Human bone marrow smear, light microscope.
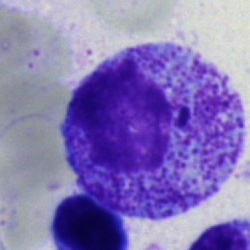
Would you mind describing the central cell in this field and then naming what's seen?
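The nuclear chromatin stains deep, dark purple. Numerous purple granules lie densely scattered through the cytoplasm, which is pale bluish-grey between them. Just to the right of the nucleus, a single small dark oval body sits in the cytoplasm. This cell is a myelocyte.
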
